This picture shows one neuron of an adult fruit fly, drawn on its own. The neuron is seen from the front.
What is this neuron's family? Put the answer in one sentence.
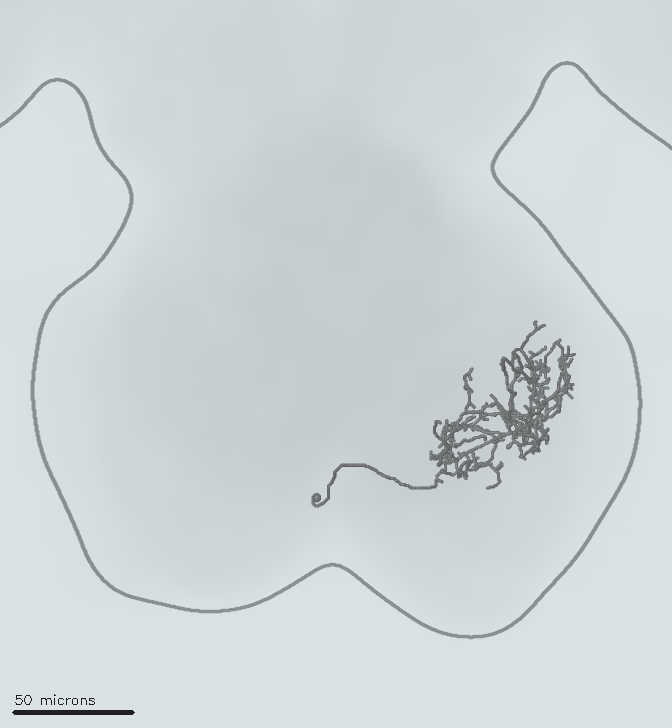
The family is hemilineage 14A.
